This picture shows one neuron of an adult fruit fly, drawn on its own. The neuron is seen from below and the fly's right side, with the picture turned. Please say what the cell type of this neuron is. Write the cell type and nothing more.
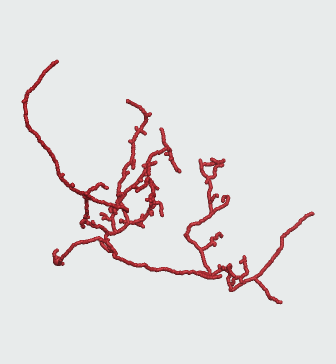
IB087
